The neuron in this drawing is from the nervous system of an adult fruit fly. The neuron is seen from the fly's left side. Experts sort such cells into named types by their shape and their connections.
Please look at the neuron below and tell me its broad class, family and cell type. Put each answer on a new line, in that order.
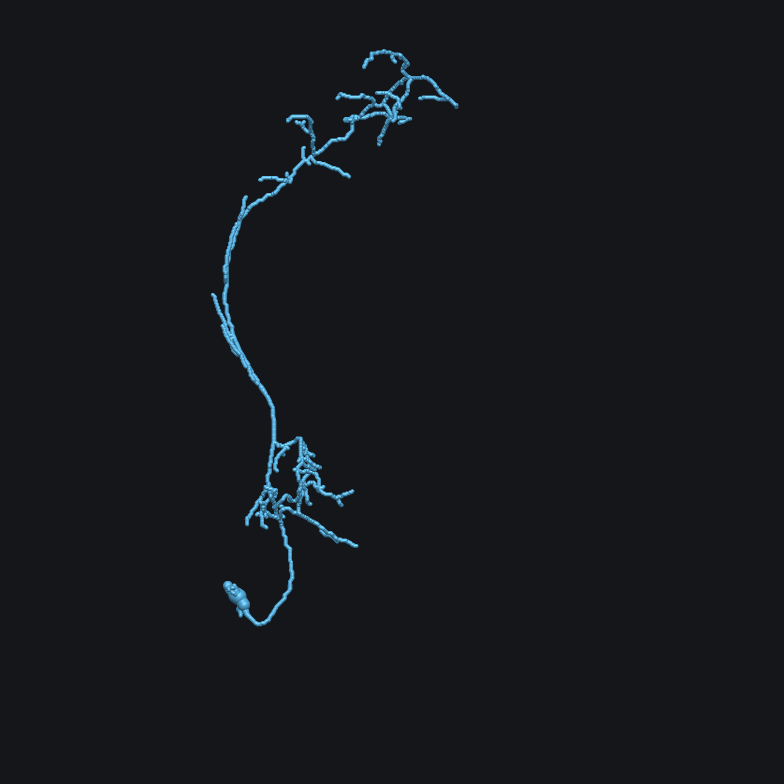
central-brain intrinsic neuron
hemilineage TRdm
SMP741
